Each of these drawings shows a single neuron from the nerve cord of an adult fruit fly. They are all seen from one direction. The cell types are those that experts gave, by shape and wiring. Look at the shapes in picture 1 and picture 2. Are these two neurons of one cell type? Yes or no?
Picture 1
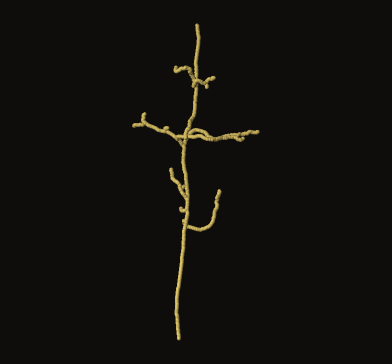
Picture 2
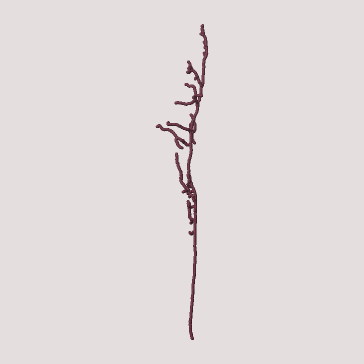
no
